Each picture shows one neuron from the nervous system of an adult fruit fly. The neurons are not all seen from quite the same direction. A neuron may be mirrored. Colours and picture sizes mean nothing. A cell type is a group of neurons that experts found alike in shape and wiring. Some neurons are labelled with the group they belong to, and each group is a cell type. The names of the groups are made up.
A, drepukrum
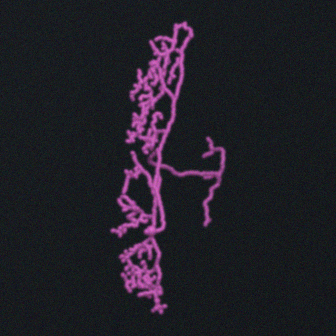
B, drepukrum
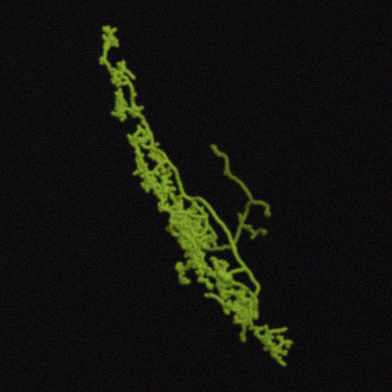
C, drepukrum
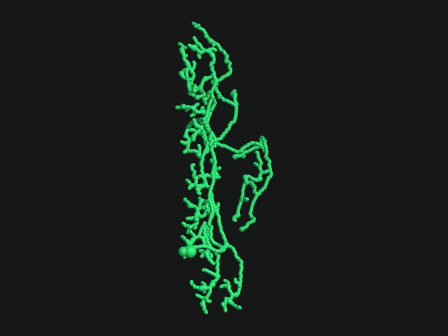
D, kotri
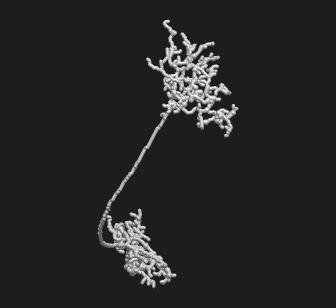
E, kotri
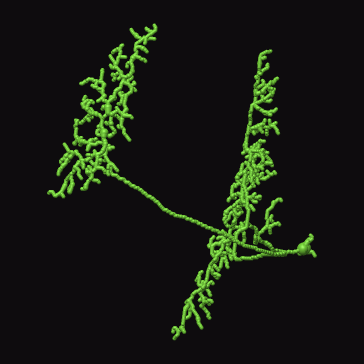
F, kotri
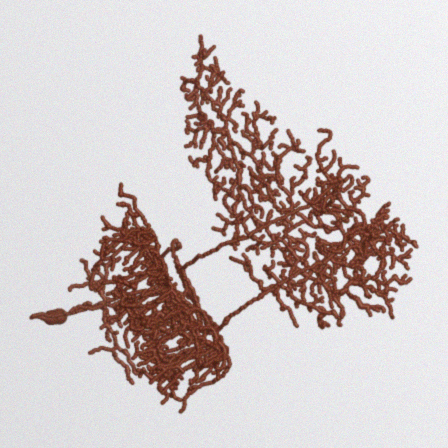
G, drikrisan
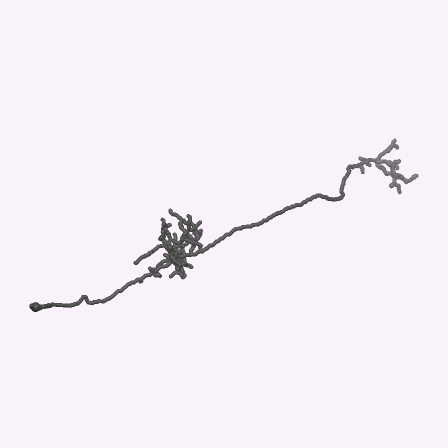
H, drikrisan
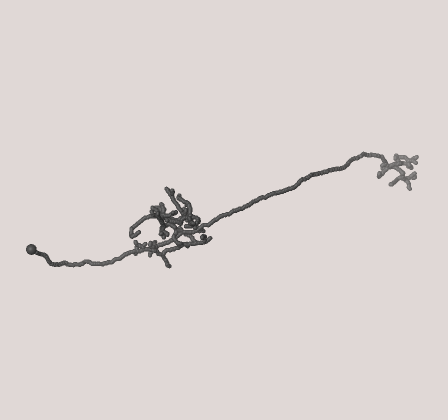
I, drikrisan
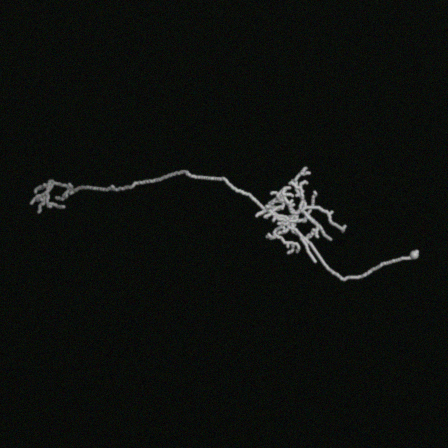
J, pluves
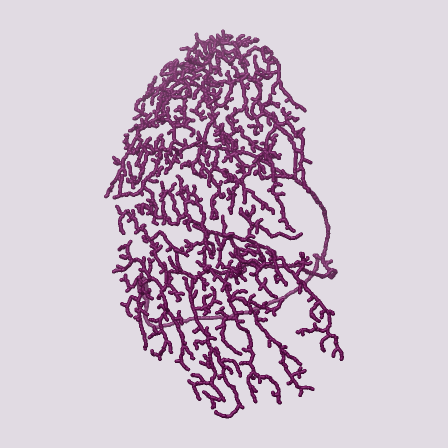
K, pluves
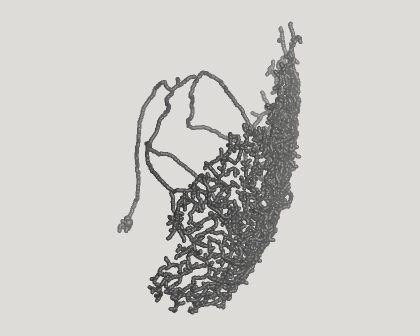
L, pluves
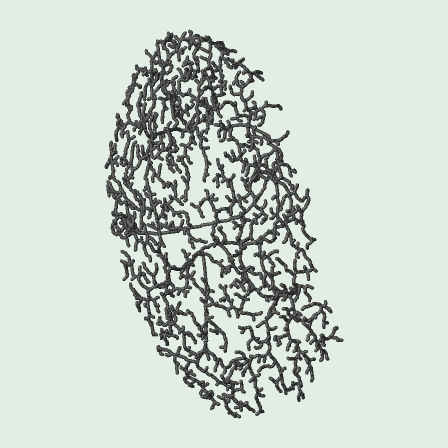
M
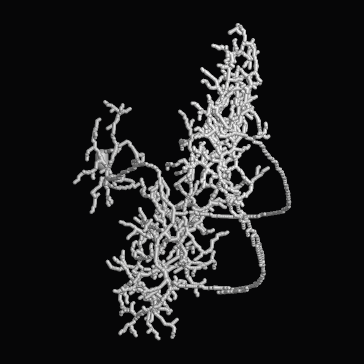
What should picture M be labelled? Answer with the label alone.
kotri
